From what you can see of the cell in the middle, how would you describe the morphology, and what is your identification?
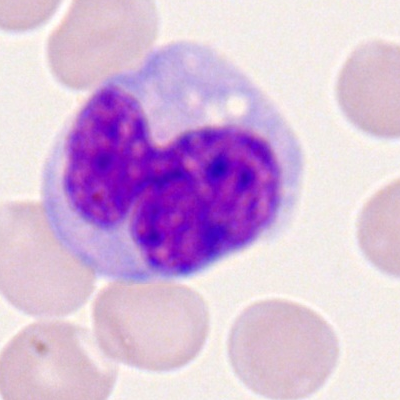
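Outline roughly rounded. Nucleus folded; deep notch cuts in from the top. Several small clear vacuoles in cytoplasm, upper right. No coarse coloured granules in cytoplasm. Cell: monocyte.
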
